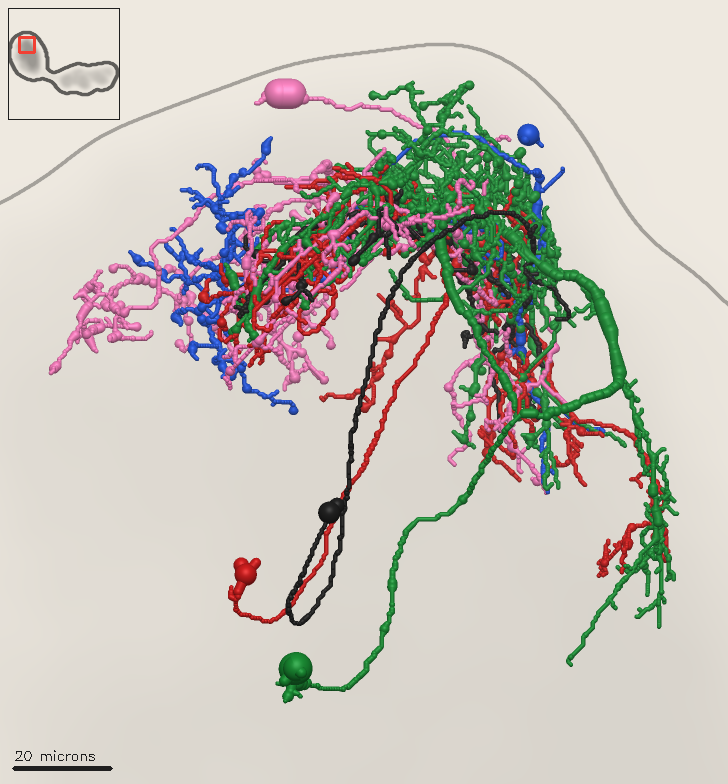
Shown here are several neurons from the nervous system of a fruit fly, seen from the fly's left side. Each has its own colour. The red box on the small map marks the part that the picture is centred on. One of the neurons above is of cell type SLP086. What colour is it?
black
